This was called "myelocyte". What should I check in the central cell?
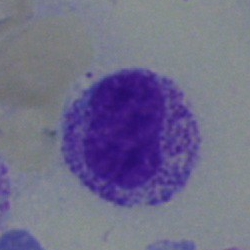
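Start with the nucleus of this myelocyte: its chromatin stains dark purple and looks dense.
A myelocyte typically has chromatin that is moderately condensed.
The condensed look of the chromatin here is the feature that goes along with the name. Now look at the cytoplasm, which forms a rim that is widest on the right side of the nucleus. The cell stands on its own, with no other cell touching it. What works against us is the image itself: it is slightly blurred, so fine detail comes out soft.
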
